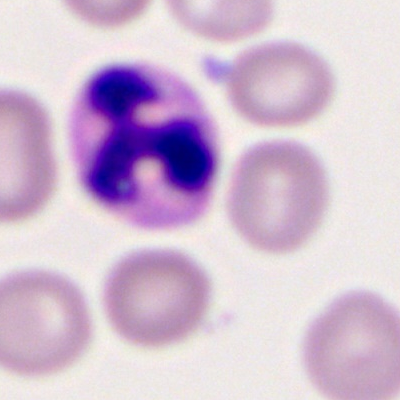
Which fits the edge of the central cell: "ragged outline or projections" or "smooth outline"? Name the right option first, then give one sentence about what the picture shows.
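Smooth outline. The cell outline is round to slightly oval and smooth.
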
